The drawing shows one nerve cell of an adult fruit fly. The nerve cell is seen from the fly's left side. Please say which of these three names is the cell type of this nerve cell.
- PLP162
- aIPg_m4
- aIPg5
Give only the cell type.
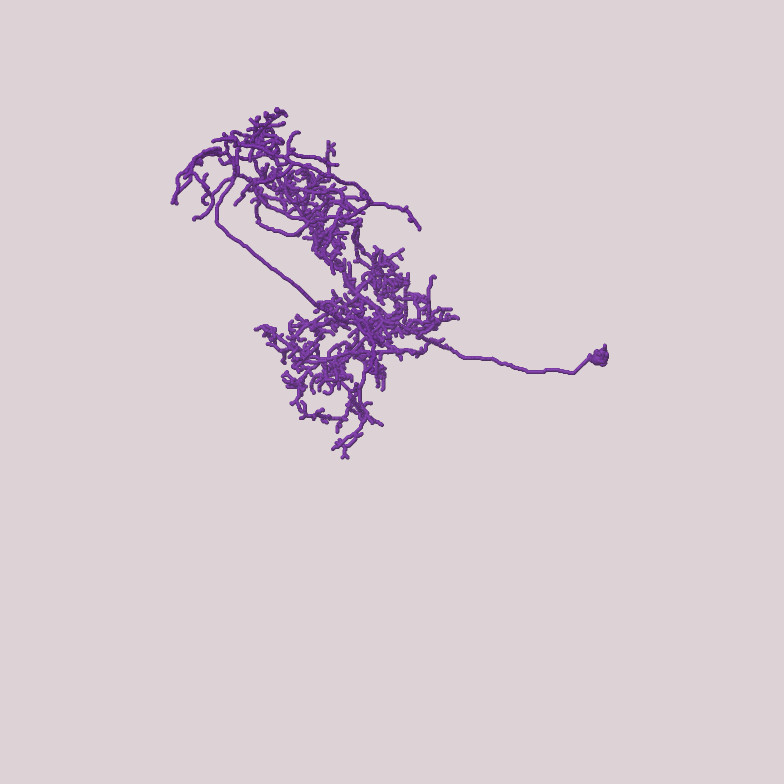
aIPg_m4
